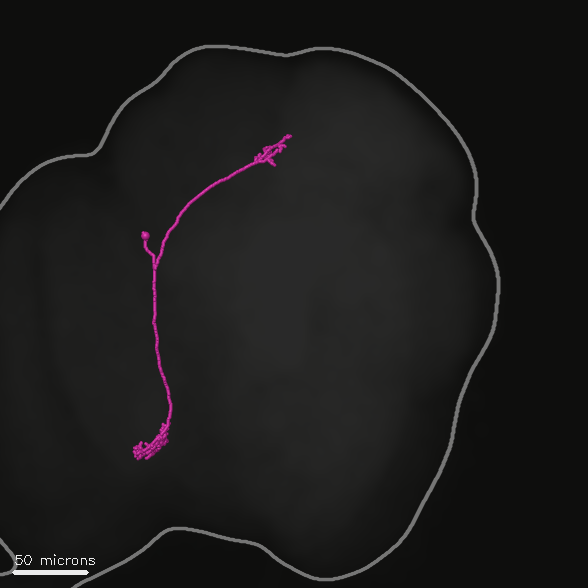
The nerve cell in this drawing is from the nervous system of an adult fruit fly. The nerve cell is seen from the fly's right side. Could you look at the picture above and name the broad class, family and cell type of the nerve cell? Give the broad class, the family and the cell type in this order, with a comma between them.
visual projection neuron, hemilineage VPNd2, LC10d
